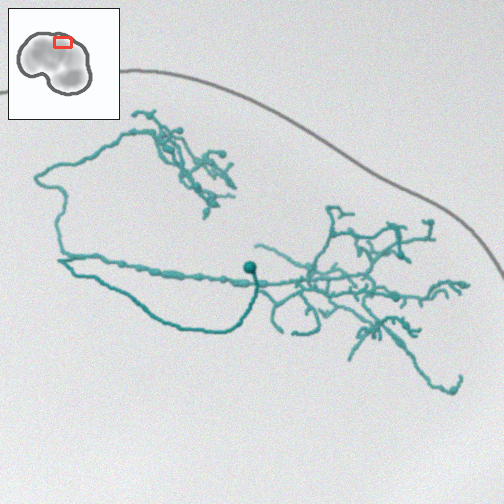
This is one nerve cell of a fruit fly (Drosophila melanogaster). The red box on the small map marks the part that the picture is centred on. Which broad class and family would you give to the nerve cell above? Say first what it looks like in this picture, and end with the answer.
The cell body can be seen in the middle of the picture. Dozens of branch ends can be seen. It is a central-brain intrinsic neuron. The family is hemilineage DL1_dorsal.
